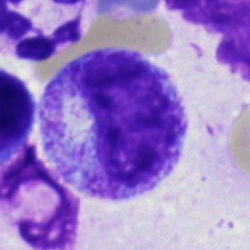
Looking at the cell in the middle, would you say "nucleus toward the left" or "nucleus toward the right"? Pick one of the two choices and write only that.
Nucleus toward the right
